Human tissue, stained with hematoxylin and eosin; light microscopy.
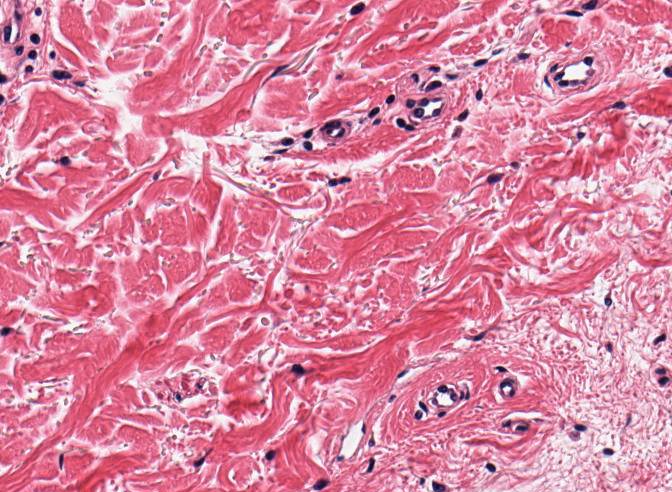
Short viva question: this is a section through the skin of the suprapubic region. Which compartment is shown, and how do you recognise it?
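What I'm looking at is dense connective tissue. Thick pink collagen bundles fill most of the field, running in many directions and interlacing with one another.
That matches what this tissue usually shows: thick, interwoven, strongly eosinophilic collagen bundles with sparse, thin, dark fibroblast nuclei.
And cells here are indeed sparse, mostly small dark elongated nuclei scattered between the bundles.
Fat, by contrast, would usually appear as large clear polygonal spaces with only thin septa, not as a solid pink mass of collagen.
There are no fat cells in this field, and no epithelium anywhere.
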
